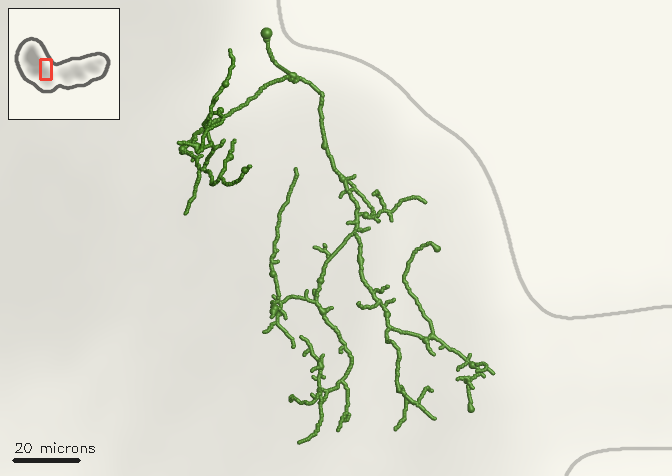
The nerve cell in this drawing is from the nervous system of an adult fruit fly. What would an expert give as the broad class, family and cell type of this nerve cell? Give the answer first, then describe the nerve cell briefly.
It is a visual projection neuron. Its family is MeVP. Its cell type is MeVP14. The cell body is at the top of the picture. By the scale bar it is about 130 microns tall in this view. The picture shows dozens of branch ends.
